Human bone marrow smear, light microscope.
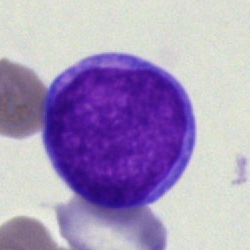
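Blast at the centre of the smear. Outline first: round, with a smooth edge. Chromatin next: fine and evenly spread, with no coarse dark clumps. Last, the cytoplasm: only a very thin blue rim around the nucleus.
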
